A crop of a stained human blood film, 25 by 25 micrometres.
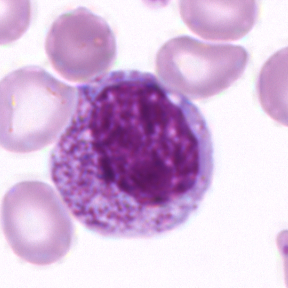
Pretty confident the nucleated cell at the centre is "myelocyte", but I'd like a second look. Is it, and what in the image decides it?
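The cell is round and smooth in outline, about 15 micrometres across. Its chromatin is clumped, with small pale gaps between dark patches. The cytoplasm forms a wide band on the left and lower side and a narrow rim on the upper right; it is crowded with fine purplish granules and contains no vacuoles. A red cell touches the upper-left edge.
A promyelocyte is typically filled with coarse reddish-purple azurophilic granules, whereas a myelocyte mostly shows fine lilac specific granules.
The fine granules seen here therefore agree with myelocyte and not with promyelocyte. The name myelocyte fits this cell.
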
